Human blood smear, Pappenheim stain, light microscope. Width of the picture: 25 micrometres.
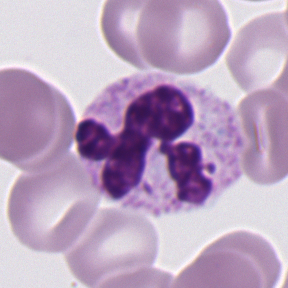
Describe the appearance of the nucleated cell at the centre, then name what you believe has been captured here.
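See how the nucleus splits into at least three lobes, with no nucleoli showing. Fine violet granules are scattered right through the cytoplasm, and there aren't any vacuoles. So that's a segmented neutrophil.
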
